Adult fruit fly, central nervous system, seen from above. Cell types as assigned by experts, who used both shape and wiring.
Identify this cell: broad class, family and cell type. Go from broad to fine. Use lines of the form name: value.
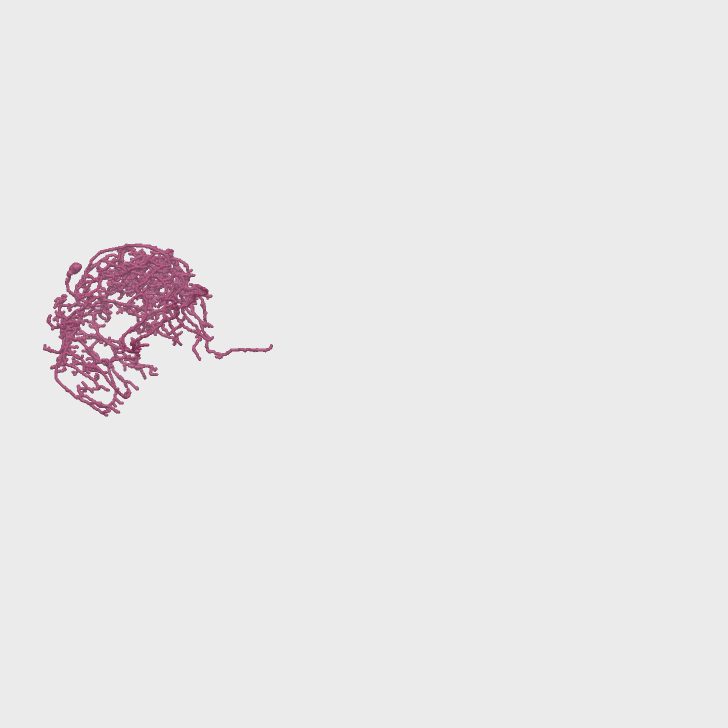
broad class: central-brain intrinsic neuron
family: hemilineage VLPa1_lateral
cell type: CB4166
